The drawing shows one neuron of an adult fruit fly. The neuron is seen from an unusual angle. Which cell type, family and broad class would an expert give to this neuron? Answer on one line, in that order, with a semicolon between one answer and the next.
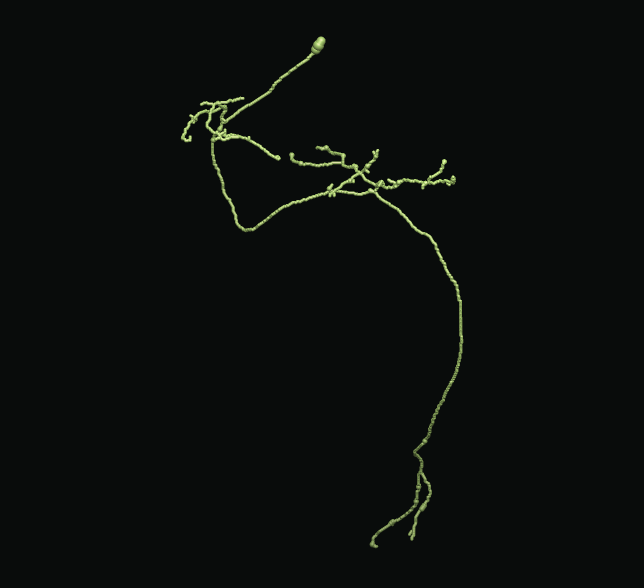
CB2123; hemilineage SMPpm1; central-brain intrinsic neuron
